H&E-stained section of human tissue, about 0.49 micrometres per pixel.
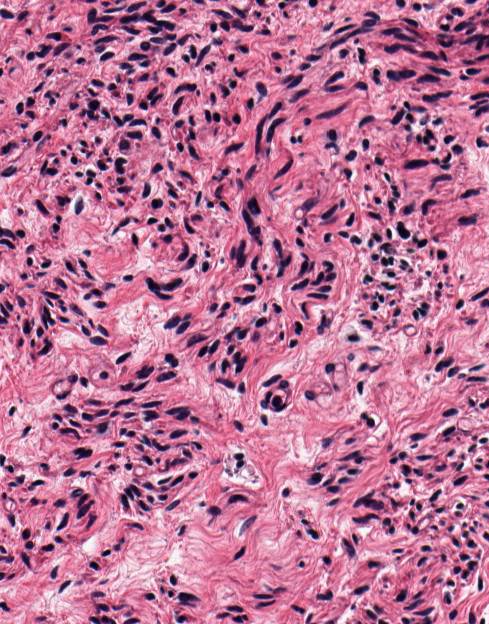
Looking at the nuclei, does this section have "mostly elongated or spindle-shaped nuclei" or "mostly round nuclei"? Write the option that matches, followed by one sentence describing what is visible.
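Mostly elongated or spindle-shaped nuclei. The spindle cell nuclei are dark-staining and elongated, and many are wavy or curved.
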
